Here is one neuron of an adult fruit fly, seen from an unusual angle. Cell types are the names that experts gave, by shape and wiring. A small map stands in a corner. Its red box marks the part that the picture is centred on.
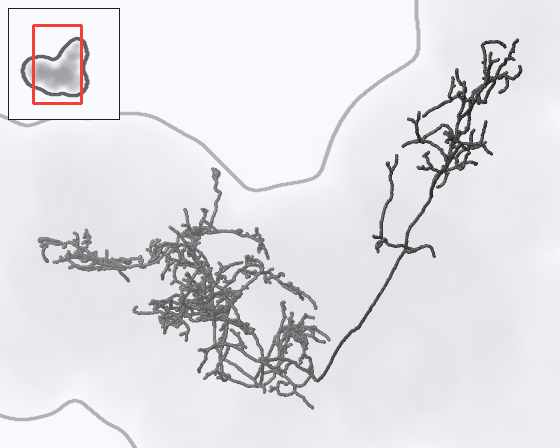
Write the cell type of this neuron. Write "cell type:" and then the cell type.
cell type: DNp63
